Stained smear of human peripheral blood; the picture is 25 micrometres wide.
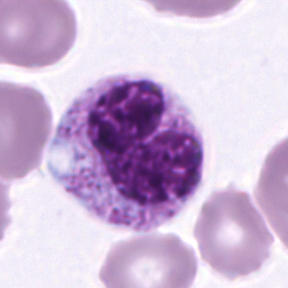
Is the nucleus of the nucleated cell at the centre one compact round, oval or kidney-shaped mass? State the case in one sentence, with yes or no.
No, the nucleus of this cell is divided into two or more lobes.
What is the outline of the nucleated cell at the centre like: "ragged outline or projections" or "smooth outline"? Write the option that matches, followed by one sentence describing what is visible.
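Smooth outline. The cell outline is round and smooth, without projections.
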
